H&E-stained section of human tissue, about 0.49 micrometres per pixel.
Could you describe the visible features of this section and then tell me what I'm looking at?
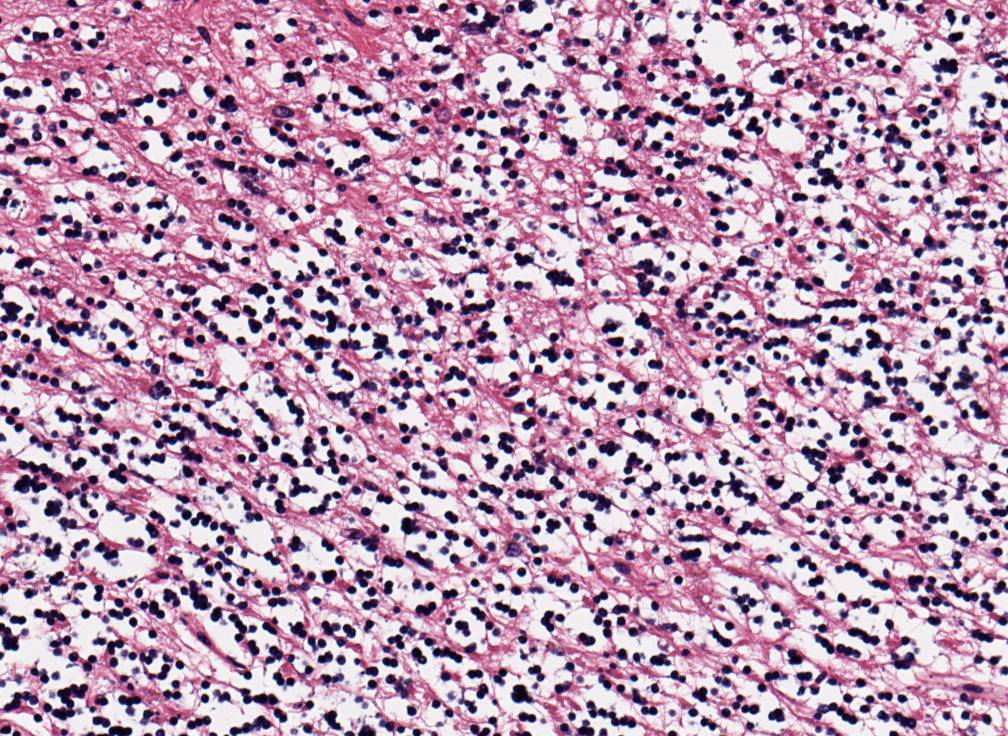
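Nuclei mostly small, round, very dark-staining, closely alike in size and shape across the field. Many lie in or beside clear, empty-looking spaces with little visible cytoplasm. Fine pink fibrillary meshwork fills the spaces between cells. Section: cerebellum.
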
